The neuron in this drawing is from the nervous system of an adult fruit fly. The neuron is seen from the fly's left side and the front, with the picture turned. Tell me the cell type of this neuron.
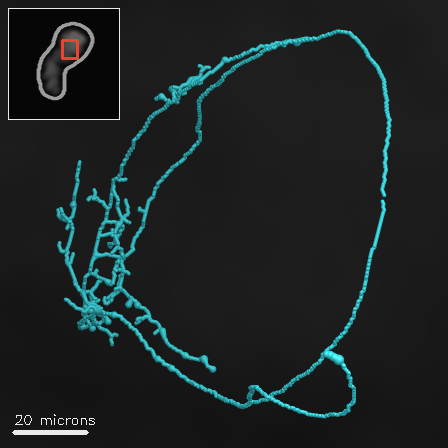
WED039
